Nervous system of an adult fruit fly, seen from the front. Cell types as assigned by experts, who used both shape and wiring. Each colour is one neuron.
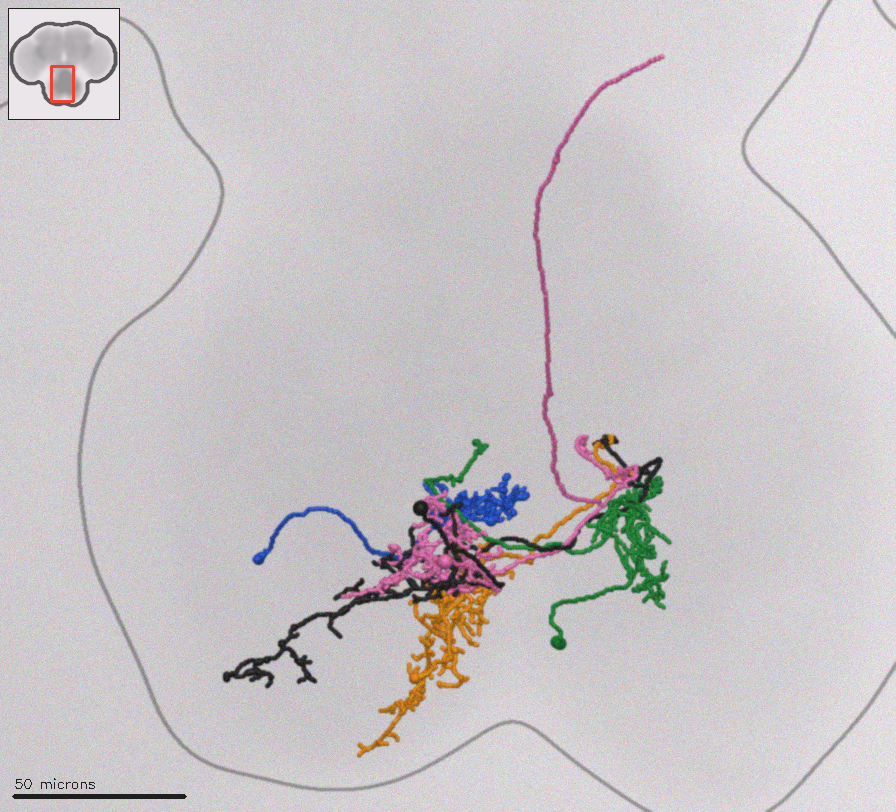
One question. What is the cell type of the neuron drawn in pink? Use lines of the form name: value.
cell type: IN10B058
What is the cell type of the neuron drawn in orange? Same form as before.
cell type: IN10B059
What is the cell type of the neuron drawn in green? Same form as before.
cell type: IN10B057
